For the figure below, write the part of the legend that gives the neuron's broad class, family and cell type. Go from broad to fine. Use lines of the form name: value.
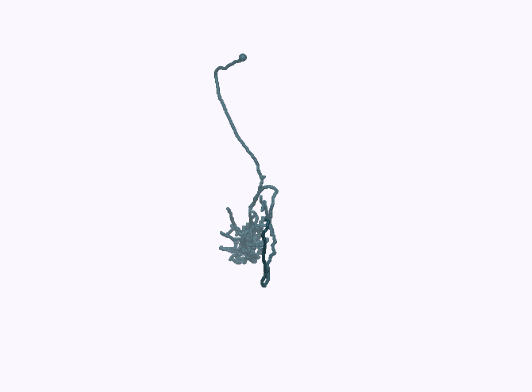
broad class: nerve-cord intrinsic neuron
family: hemilineage 23B
cell type: IN23B092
